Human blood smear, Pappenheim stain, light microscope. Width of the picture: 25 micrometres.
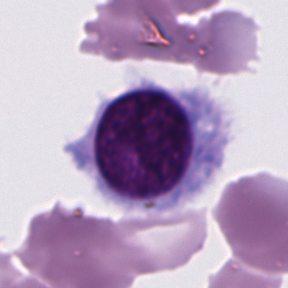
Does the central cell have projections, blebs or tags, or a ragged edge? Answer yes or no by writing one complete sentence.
Yes, the outline of the cell is rough.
